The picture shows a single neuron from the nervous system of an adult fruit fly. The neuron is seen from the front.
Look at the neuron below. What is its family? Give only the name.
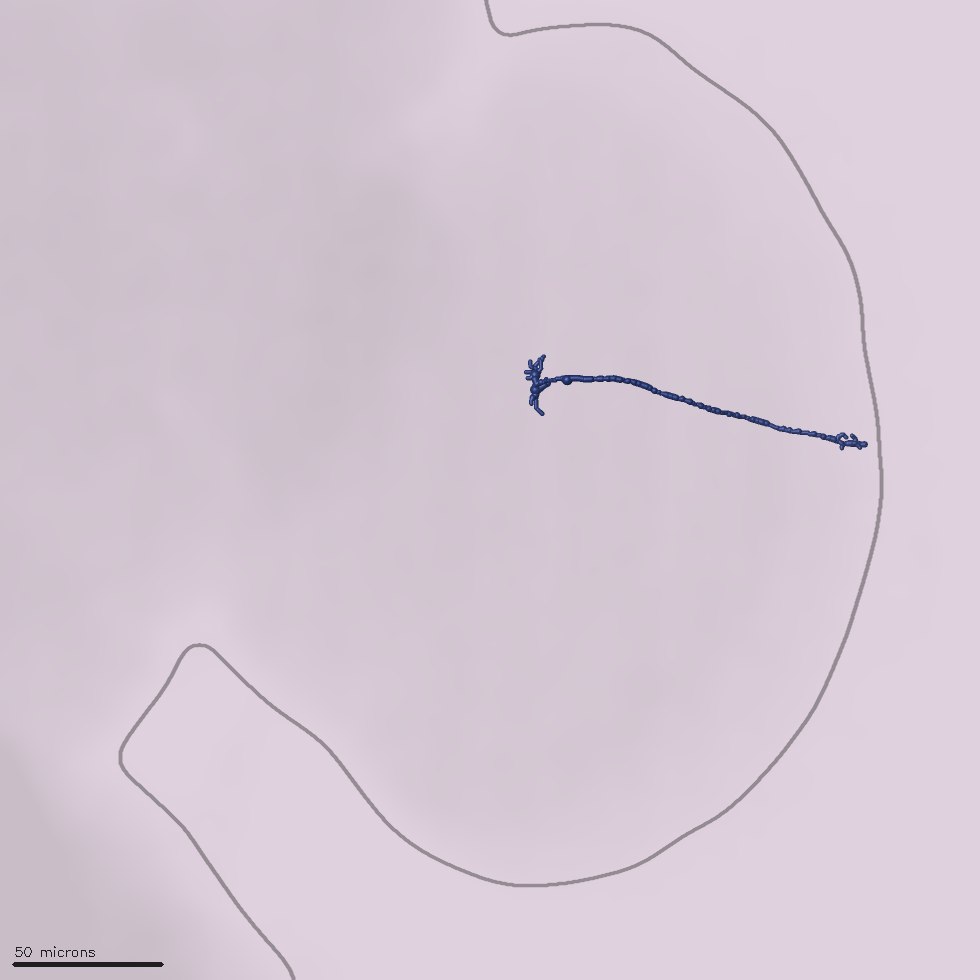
L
